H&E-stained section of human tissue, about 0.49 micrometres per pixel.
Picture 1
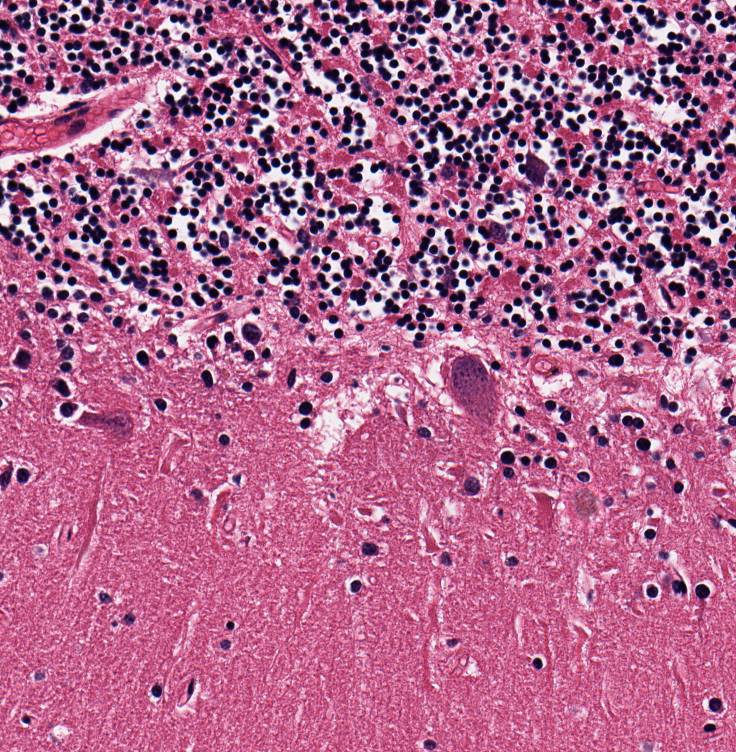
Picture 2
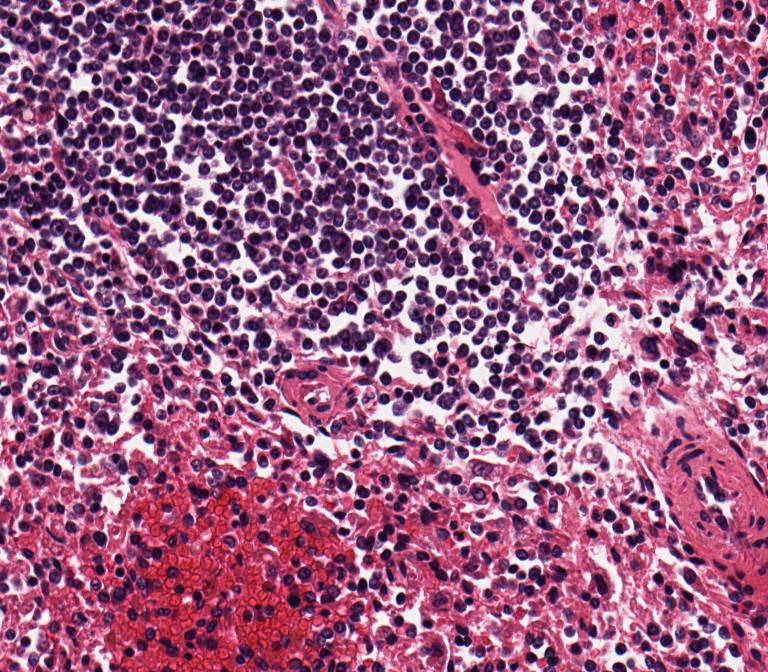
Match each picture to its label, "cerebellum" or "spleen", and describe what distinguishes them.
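So, picture 1's the cerebellum and picture 2's the spleen. In the cerebellum the upper part is packed with granule cells, small round densely dark nuclei with scant cytoplasm, over a pale pink fibrillar neuropil with sparse nuclei and faint streaks running roughly perpendicular to the boundary. The few large neurons along that boundary are widely spaced, not a continuous row.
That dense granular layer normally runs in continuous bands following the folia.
In the spleen, dense, closely packed sheets of small lymphocytes fill the upper left and centre, mostly small round dark-staining nuclei with just a scant rim of cytoplasm.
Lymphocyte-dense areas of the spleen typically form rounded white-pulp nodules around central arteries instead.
There's also a bright red patch of tightly packed red blood cells at the lower left, and a slender pink strand running diagonally from top centre toward the right.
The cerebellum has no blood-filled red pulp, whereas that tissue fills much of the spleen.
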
